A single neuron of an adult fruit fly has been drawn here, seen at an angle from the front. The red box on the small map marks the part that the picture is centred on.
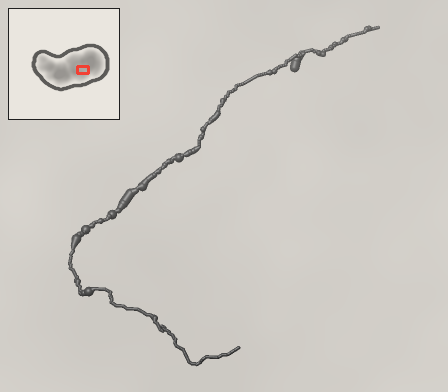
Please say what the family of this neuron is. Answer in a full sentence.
The family is class hygrosensory.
